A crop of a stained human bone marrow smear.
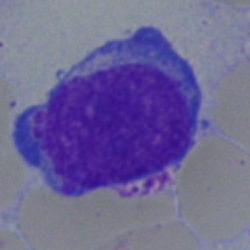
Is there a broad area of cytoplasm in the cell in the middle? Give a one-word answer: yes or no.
No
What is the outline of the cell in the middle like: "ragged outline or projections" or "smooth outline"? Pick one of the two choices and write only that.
Ragged outline or projections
